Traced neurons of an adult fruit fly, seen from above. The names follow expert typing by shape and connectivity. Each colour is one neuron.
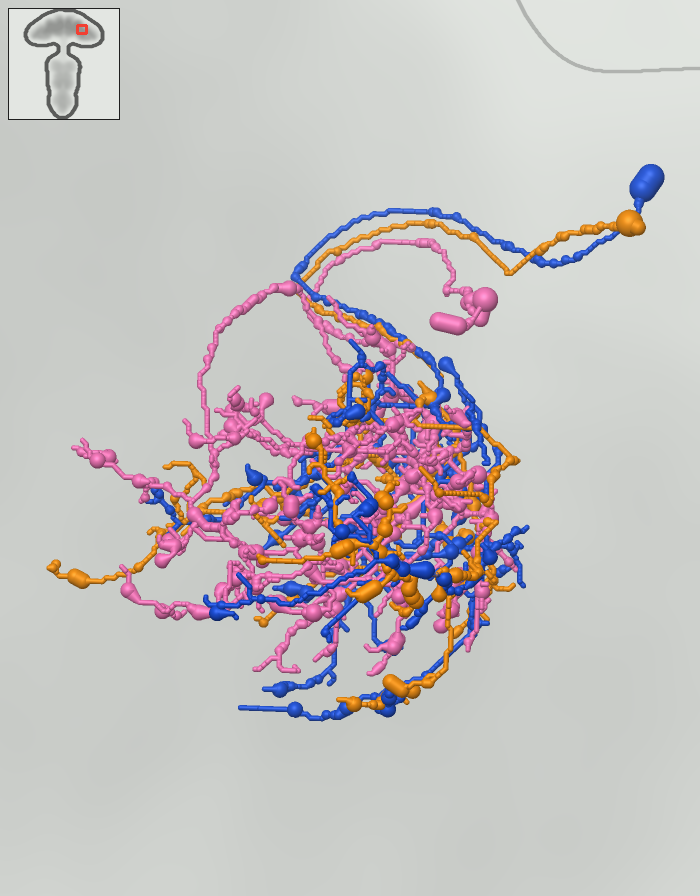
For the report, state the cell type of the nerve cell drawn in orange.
LHAV4g7_b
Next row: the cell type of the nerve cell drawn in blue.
LHAV4g7_a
